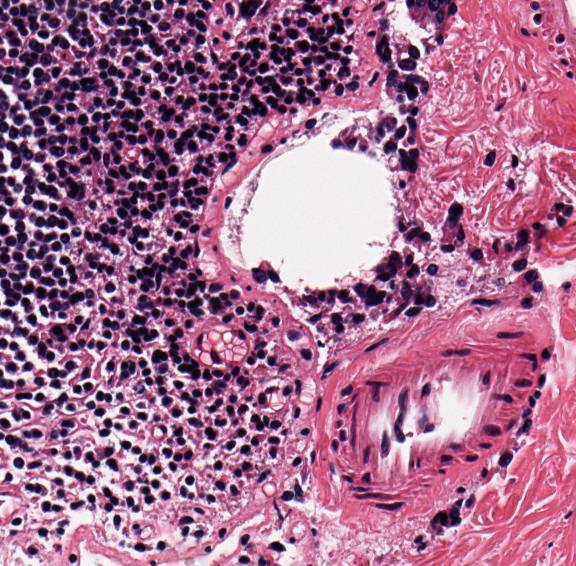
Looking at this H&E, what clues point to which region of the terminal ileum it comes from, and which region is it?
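The field shows lymphoid tissue. Small, darkly stained lymphocytes with round, dark nuclei and scant cytoplasm form a dense sheet across the left and centre.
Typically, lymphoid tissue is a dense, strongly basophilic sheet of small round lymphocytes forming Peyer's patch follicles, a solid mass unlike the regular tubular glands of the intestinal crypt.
At lower right, a small vessel has a thick pink smooth muscle wall with elongated nuclei; dense, wavy pink collagen fills the upper right corner.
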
